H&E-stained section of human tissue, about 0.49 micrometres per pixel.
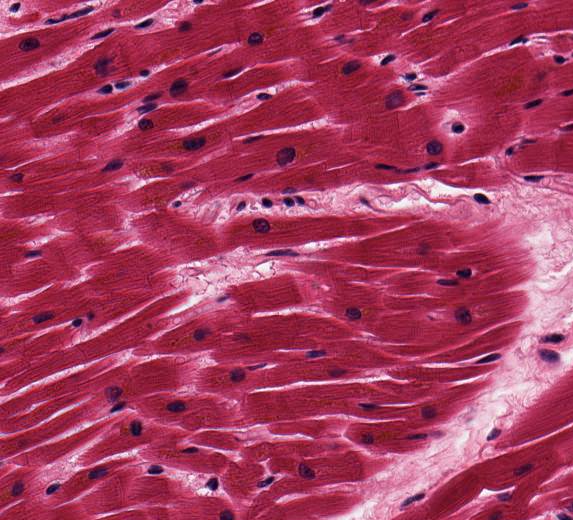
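Left ventricle of the heart, haematoxylin and eosin. Muscle fibres branch and join one another instead of running as separate cylinders. Each muscle cell has one oval nucleus, centrally placed in the fibre. Fibre cytoplasm deep pink-red, with faint cross-striations. A pale band of loose, wispy connective tissue crosses from centre-left to the right edge.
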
